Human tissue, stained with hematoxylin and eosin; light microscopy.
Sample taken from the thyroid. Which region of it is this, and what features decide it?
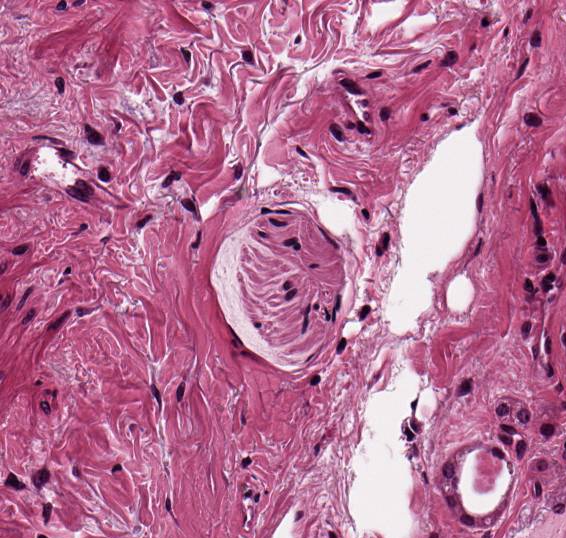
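I'd call this dense connective tissue. Most of the field is dense, deeply eosinophilic collagen in wavy bundles running in varied directions.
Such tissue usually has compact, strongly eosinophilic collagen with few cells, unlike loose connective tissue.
Near the centre, one rounded small nerve bundle, set off by a thin rim, holds wavy fibres with slender elongated nuclei.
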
